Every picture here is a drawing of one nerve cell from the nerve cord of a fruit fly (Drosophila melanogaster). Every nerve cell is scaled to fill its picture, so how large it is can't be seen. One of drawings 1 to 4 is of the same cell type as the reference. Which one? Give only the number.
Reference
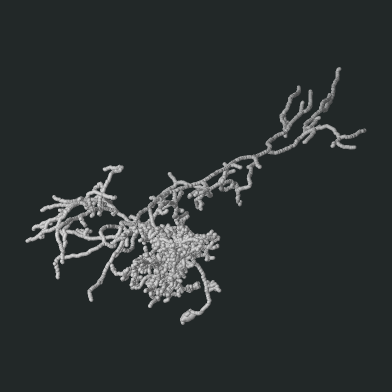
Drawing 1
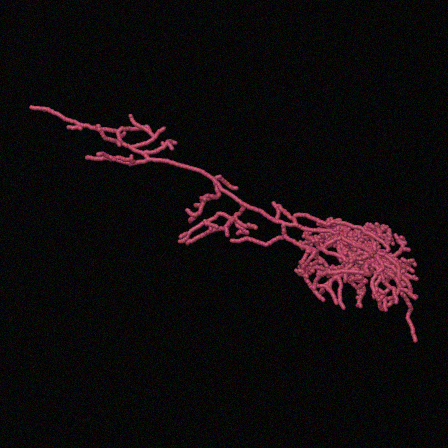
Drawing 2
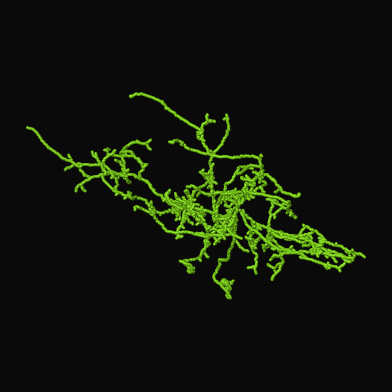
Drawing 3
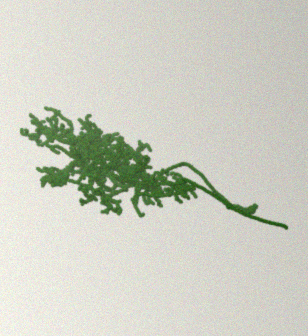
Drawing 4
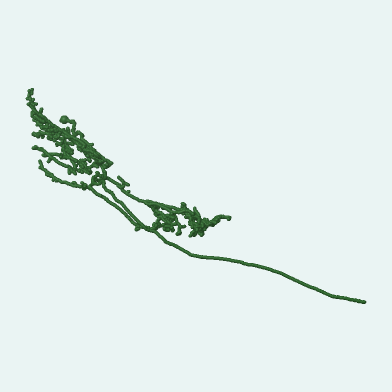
1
